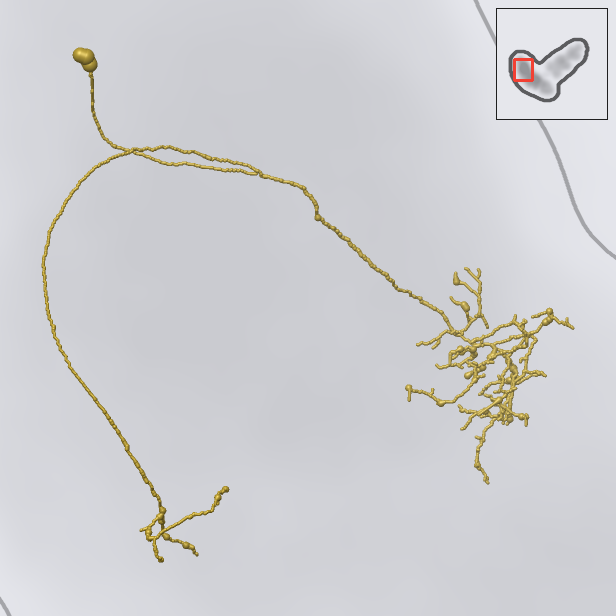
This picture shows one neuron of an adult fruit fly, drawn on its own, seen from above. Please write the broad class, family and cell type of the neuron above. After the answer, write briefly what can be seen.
It is a central-brain intrinsic neuron. The family is hemilineage SLPa&l1_lateral. The cell type is WED038. Its cell body lies at the upper left of the picture. The picture shows dozens of branch ends.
